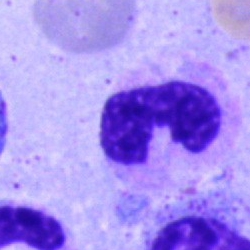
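Band neutrophil in a stained human bone marrow smear: the nucleus is curved like a horseshoe with its notch opening downward, and its chromatin is dark purple and coarsely clumped. A moderate rim of pale pinkish-lilac cytoplasm, holding fine pinkish granules, surrounds it.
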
